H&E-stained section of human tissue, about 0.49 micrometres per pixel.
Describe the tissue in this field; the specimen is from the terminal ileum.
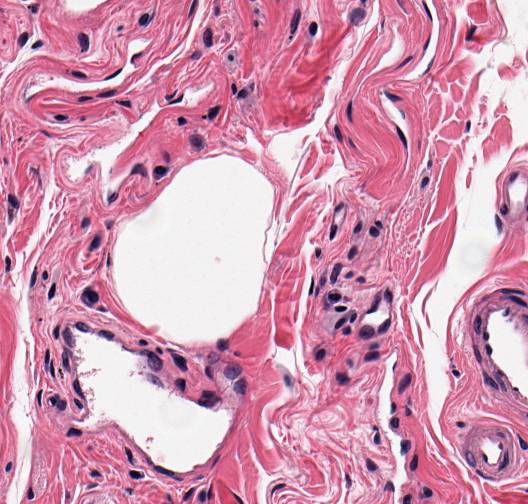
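A large central lumen is present, lined by a thin wall containing flattened nuclei. Between the bundles, most nuclei are small, dark and elongated. Nuclei are more crowded in the loose tissue just to the right of the centre of the field. No epithelium is present anywhere in the field.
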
